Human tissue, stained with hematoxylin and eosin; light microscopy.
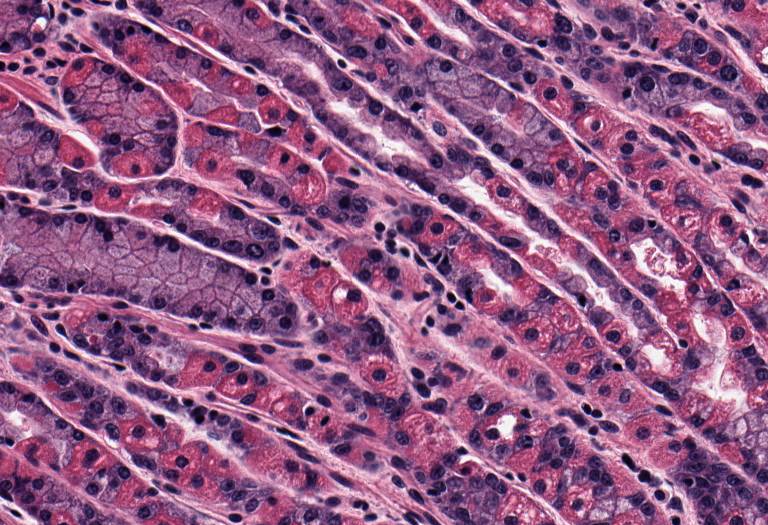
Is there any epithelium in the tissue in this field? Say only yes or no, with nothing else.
Yes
